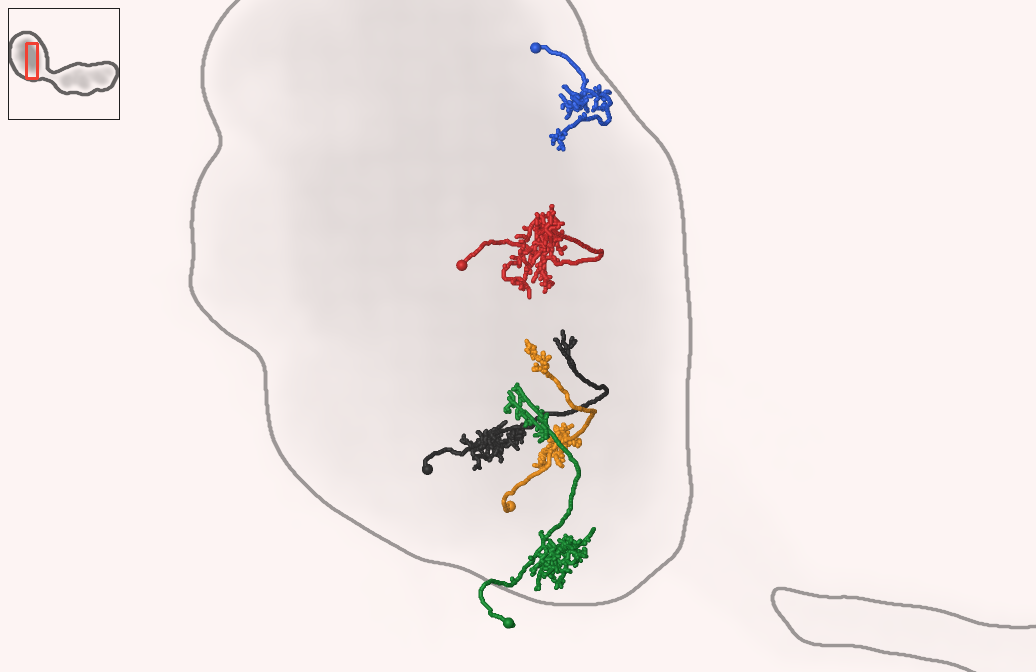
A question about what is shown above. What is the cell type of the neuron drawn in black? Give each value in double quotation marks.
"Tm5c"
